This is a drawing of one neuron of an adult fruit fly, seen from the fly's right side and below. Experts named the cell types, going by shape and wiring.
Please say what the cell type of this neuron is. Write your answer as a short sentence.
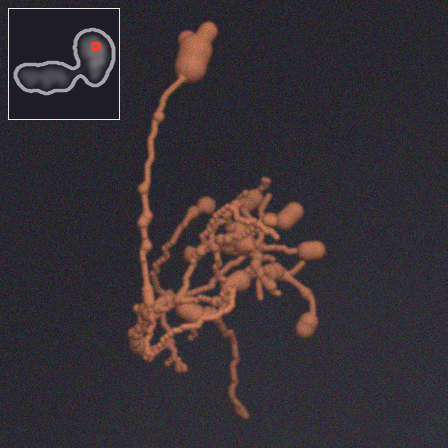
The cell type is CB1884.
